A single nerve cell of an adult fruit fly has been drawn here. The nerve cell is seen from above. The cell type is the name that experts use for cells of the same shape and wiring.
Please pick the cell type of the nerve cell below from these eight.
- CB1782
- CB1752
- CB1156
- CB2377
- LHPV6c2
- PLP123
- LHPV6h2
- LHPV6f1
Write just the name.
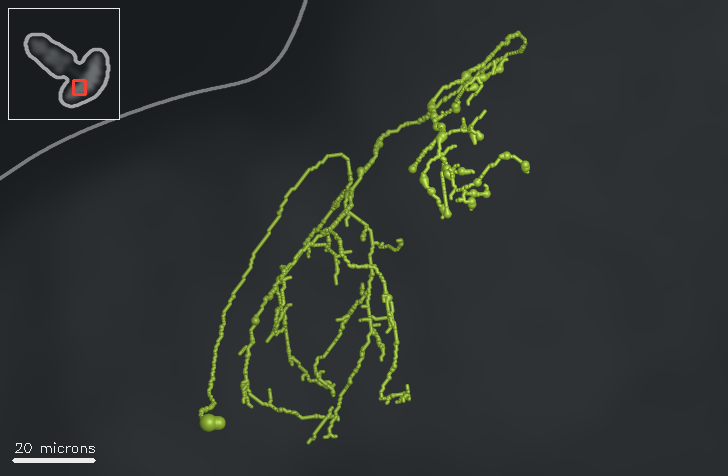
CB1782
